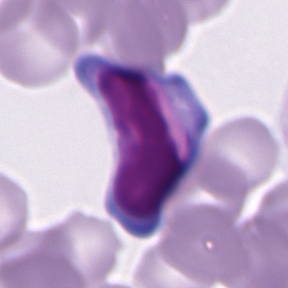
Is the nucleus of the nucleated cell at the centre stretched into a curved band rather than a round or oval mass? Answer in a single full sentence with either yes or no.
Yes, the nucleus takes a horseshoe, C, U or S shape without separate lobes.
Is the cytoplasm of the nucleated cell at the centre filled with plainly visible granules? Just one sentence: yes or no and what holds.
No, its cytoplasm lacks visible granules entirely.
